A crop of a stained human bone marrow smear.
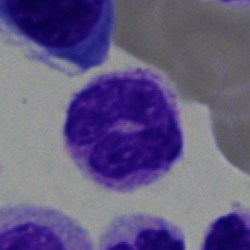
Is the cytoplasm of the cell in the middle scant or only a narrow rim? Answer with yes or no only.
Yes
